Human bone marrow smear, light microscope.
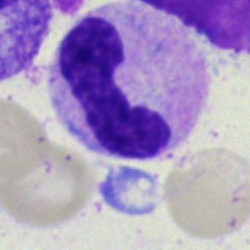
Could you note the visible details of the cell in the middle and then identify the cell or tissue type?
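A single curved band, bent like a thick letter C: that's how the nucleus looks to me. Its hollow faces toward the right side of the cell. There's plenty of cytoplasm, pale pinkish-lilac, and I can make out fine, faint lilac granules in it. So this is a band neutrophil.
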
